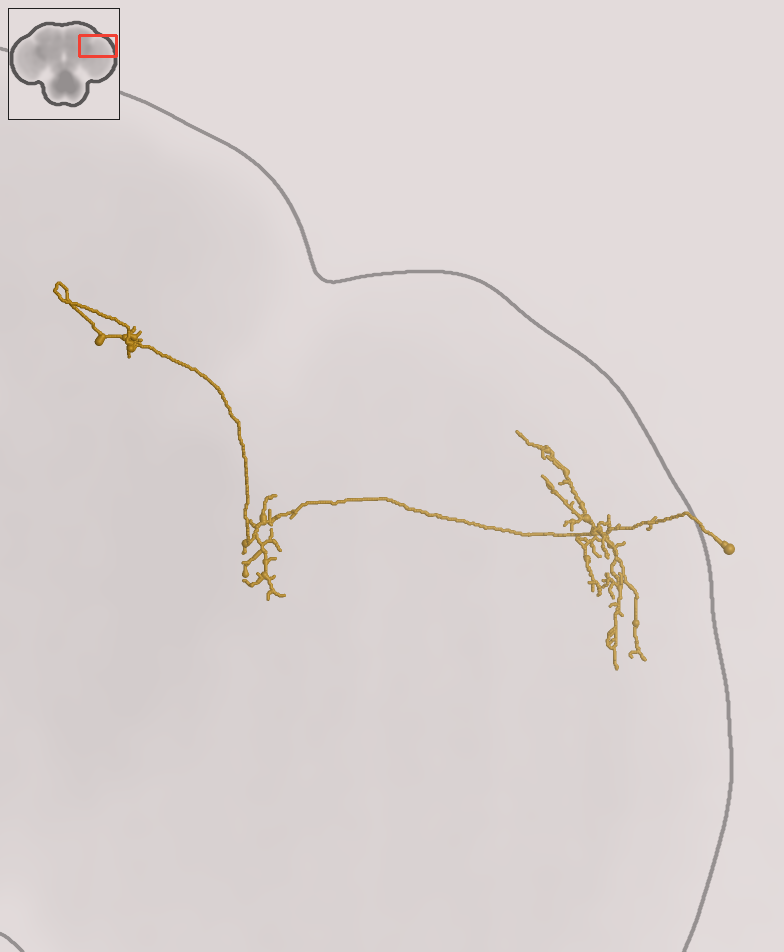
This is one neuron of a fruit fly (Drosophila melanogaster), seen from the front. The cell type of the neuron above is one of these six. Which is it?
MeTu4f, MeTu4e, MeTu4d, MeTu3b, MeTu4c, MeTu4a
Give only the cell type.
MeTu4c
